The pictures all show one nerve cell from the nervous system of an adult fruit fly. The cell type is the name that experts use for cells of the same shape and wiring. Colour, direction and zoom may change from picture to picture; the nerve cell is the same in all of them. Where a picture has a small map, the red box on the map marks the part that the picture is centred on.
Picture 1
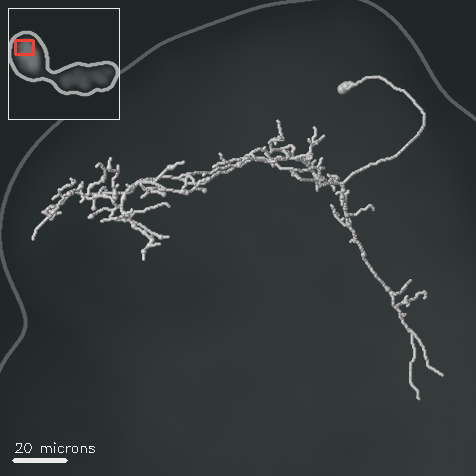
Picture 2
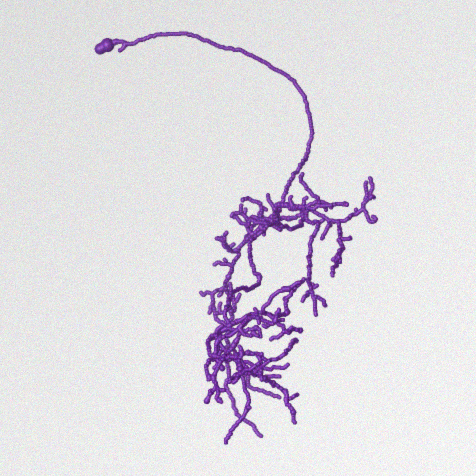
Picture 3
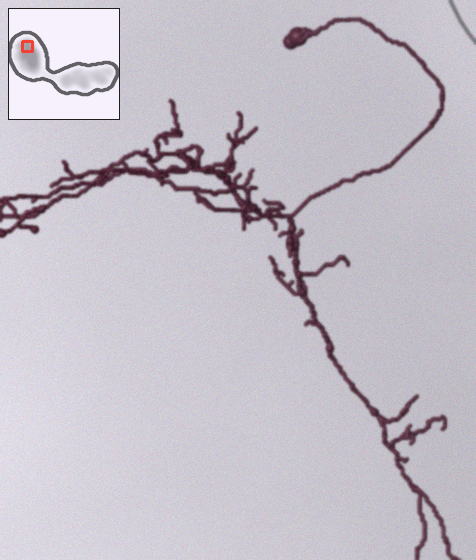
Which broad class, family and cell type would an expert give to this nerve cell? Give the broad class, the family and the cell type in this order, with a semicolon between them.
central-brain intrinsic neuron; hemilineage SLPad1_posterior; CB3056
